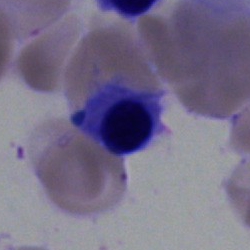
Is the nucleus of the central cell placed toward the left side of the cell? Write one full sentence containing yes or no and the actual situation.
No, toward the right of the cell is where the nucleus sits.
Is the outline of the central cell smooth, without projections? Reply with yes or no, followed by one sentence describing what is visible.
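No. The cell outline is irregular, with small projections at its edge.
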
